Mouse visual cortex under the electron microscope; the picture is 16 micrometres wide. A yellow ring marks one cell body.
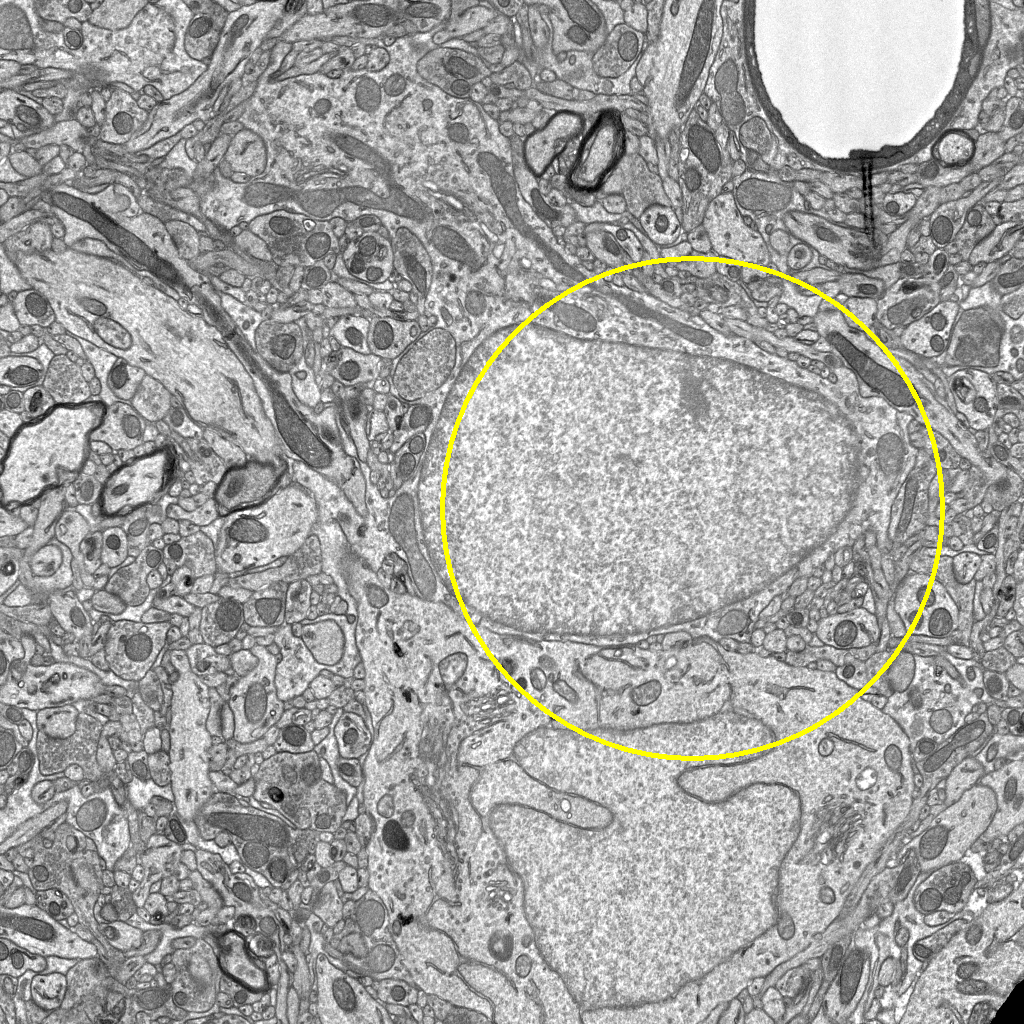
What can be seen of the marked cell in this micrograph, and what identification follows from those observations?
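First, the whole outline of the nucleus lies within the picture. Second, its envelope runs smoothly, with no deep infoldings. Third, the chromatin is mostly pale and finely dispersed. Fourth, a single darker irregular patch sits near the upper edge of the nucleus. Conclusion: astrocyte.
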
